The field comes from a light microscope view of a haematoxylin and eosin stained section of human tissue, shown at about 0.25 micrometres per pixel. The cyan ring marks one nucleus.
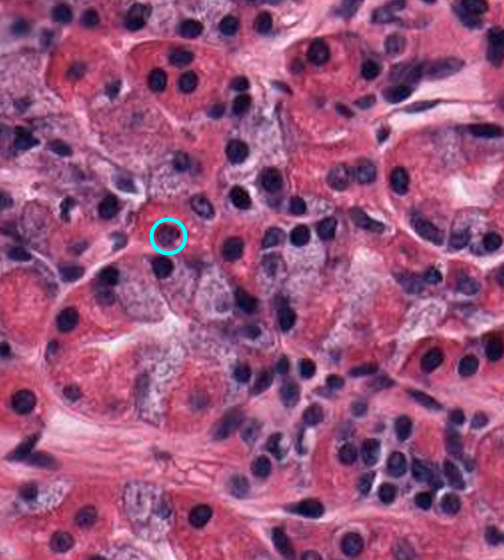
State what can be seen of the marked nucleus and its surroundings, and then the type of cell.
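The nucleus is round and dark, about the same size as the neighbouring nuclei. The nucleus sits roughly in the middle of the cell, surrounded on all sides by cytoplasm. The cytoplasm is a strong pink and fairly smooth, unlike the pale, coarsely speckled purplish cytoplasm of the cells right next to it. Type of cell: parietal cell.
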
